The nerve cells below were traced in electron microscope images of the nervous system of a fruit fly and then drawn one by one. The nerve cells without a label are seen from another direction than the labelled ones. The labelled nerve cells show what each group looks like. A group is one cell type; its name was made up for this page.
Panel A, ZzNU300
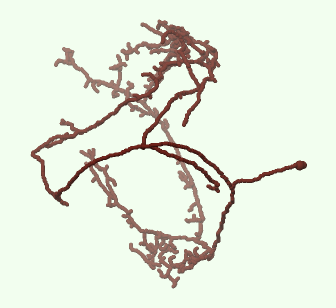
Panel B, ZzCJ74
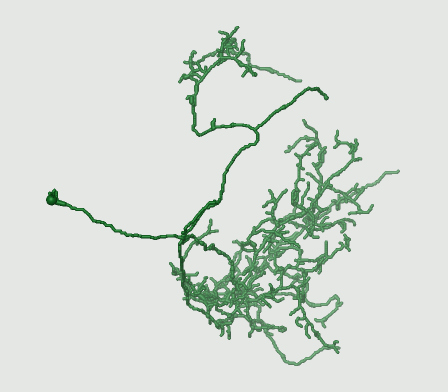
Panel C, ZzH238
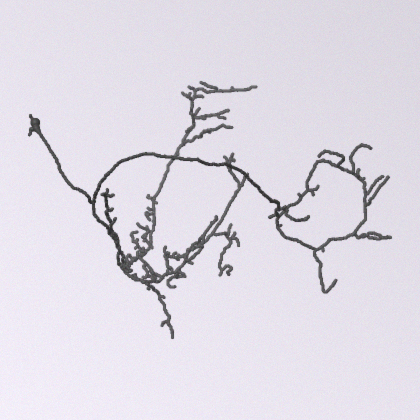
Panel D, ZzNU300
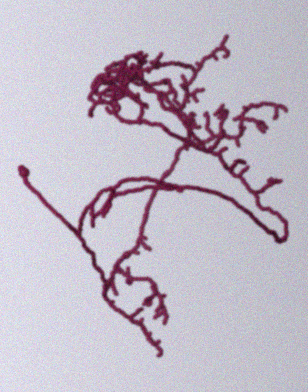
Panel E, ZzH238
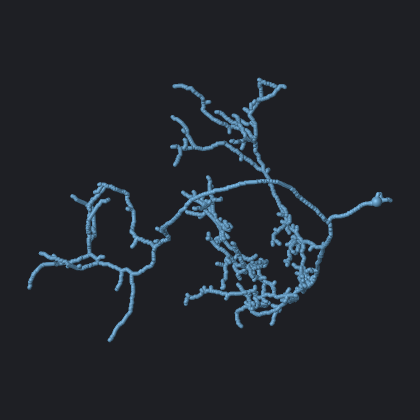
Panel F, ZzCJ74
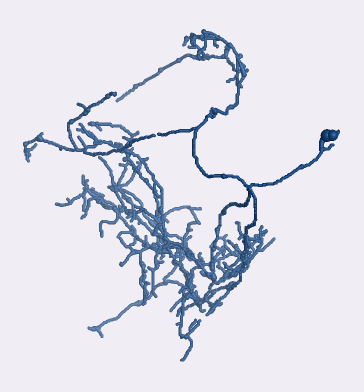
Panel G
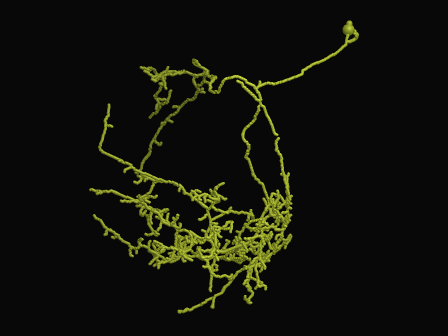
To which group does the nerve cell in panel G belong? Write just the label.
ZzCJ74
